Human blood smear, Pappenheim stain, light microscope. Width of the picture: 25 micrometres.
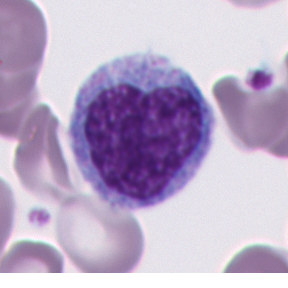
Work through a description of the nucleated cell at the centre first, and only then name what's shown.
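A notch at the top of the nucleus gives it a heart-like shape, and the nucleus measures about 11 micrometres across. Its chromatin is dark purple and patchy, with small paler gaps between the clumps. Cytoplasm surrounds the nucleus as a rim, widest above it, and fine purplish dust-like granules are scattered through it. This cell is a monocyte.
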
